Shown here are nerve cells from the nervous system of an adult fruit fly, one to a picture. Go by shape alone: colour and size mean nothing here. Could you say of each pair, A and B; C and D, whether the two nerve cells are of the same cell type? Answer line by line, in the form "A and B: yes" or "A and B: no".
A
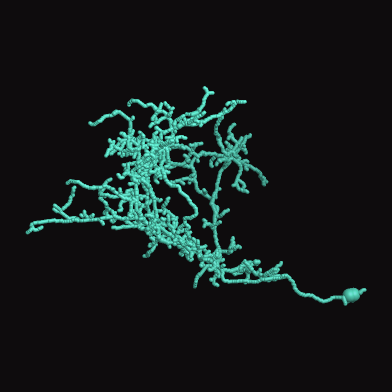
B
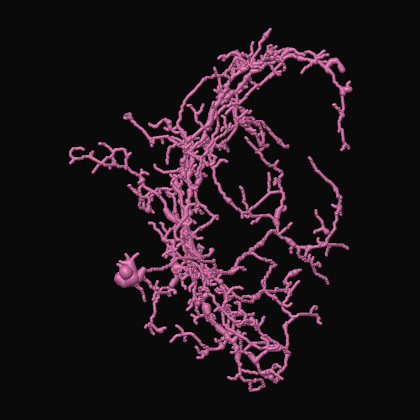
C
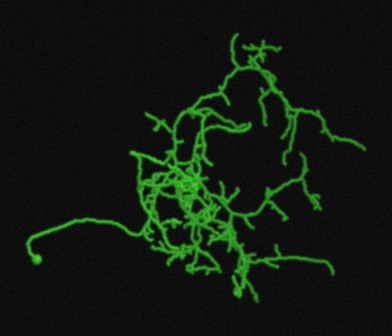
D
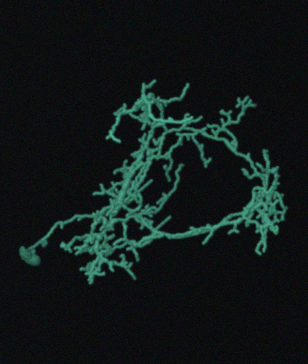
A and B: yes
C and D: no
